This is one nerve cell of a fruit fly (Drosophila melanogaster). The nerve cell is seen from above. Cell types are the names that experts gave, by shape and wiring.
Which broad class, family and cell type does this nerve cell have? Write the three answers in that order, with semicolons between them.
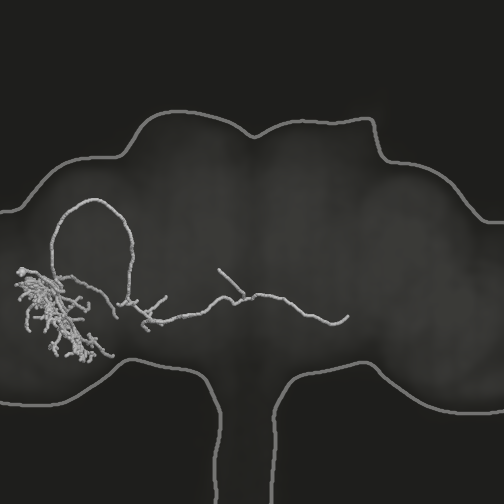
visual projection neuron; LoVP; LoVP32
